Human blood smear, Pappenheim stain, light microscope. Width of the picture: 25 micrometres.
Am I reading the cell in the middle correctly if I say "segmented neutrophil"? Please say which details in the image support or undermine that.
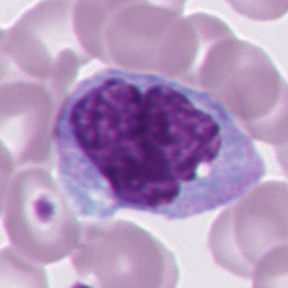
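The cell has a smooth outline in the shape of an irregular oval, wider than it is tall. Its nucleus measures about 13 by 11 micrometres, and the chromatin is coarse and blotchy, with dark purple clumps between paler patches. A moderate rim of pale greyish-blue cytoplasm surrounds the nucleus, broadest on the right side. One small, round, clear vacuole sits in the cytoplasm against the lower right edge of the nucleus, and no distinct granules can be made out. The greyish-blue cytoplasm speaks for monocyte and against segmented neutrophil.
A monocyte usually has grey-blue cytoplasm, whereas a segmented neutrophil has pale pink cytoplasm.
The small clear vacuole also sides with monocyte.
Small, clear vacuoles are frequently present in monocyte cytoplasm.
The coarse, clumped chromatin, on the other hand, raises no objection to segmented neutrophil.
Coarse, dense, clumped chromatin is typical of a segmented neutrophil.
Weighing these points, the cell is a monocyte, not a segmented neutrophil.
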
